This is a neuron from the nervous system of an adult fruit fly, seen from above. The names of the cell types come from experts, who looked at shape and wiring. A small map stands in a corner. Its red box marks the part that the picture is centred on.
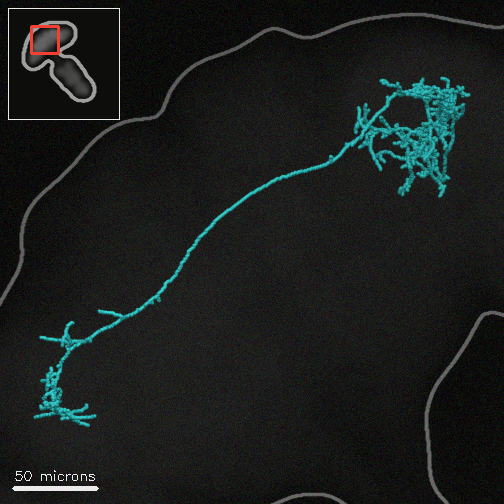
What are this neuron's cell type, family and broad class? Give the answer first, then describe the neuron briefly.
It is of cell type AVLP338. Its family is hemilineage VLPl&p1_lateral. It is a central-brain intrinsic neuron. It is in the brain and does not reach the nerve cord. From left to right in the picture it spans about 250 microns. The picture shows dozens of branch ends.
